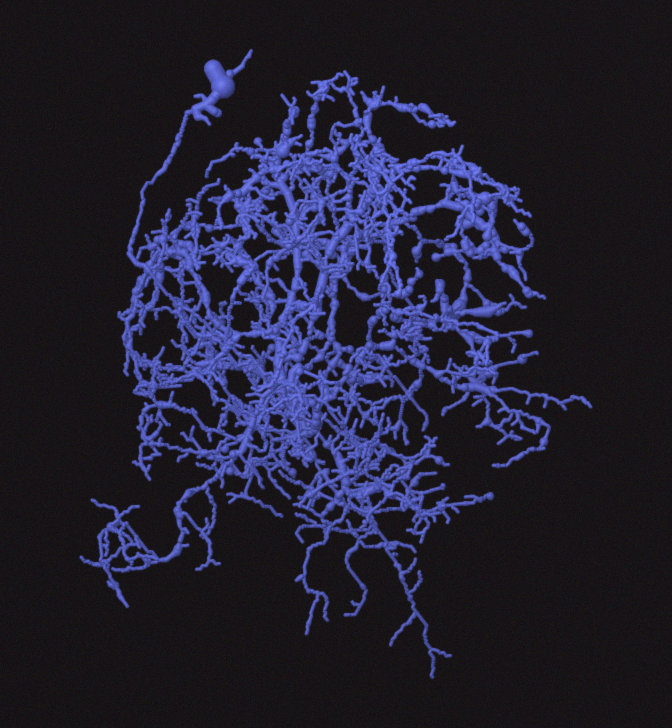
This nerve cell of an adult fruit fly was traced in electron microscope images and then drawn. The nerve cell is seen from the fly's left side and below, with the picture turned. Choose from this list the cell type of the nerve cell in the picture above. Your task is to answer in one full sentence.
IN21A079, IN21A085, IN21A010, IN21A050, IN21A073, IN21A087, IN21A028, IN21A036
This nerve cell is categorized as cell type IN21A010.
